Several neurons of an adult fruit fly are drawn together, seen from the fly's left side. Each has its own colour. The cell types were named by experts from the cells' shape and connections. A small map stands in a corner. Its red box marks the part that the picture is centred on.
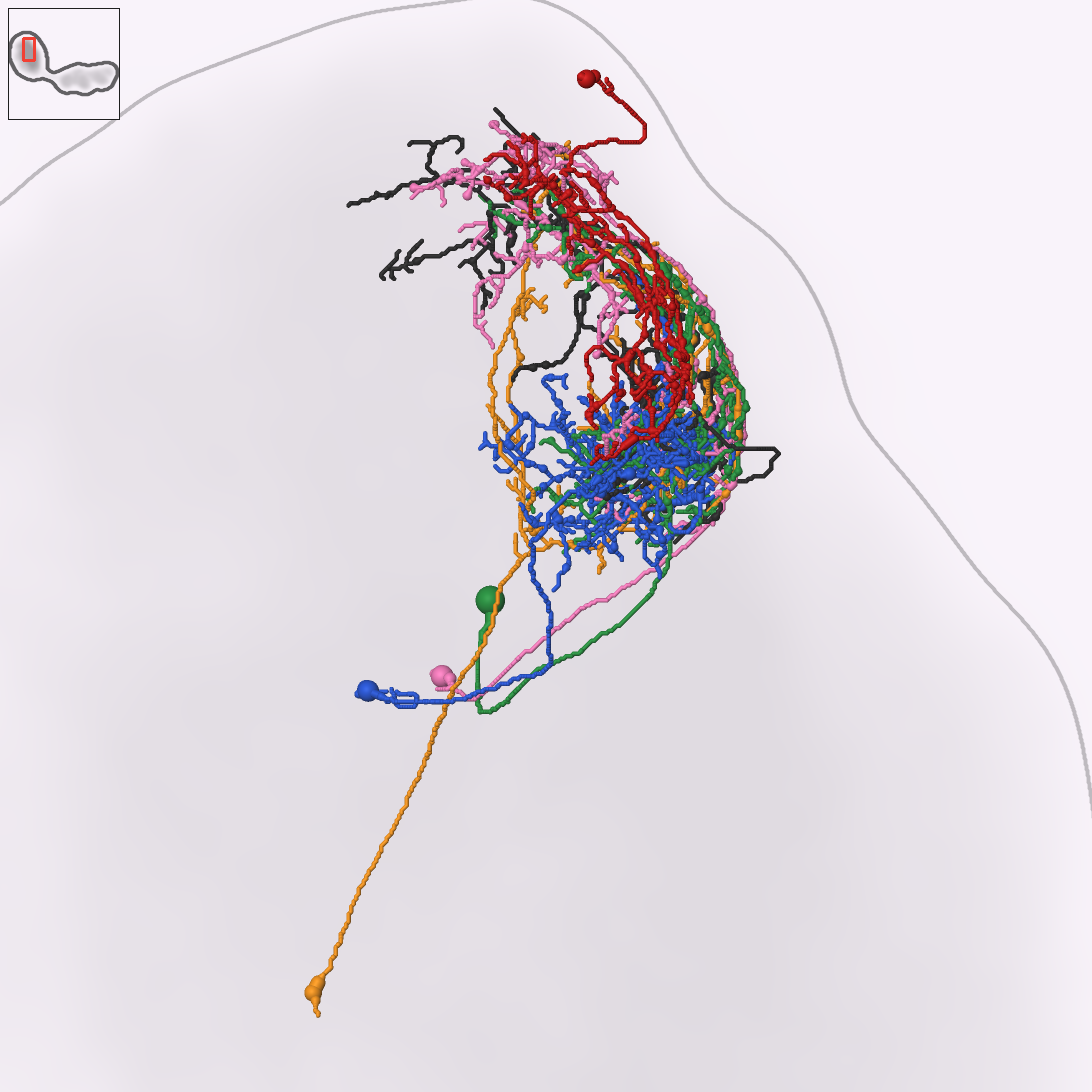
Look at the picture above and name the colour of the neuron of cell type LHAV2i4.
orange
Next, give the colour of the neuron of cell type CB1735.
pink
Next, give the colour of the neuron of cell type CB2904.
black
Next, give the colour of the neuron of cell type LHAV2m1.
blue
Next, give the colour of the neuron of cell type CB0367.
green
